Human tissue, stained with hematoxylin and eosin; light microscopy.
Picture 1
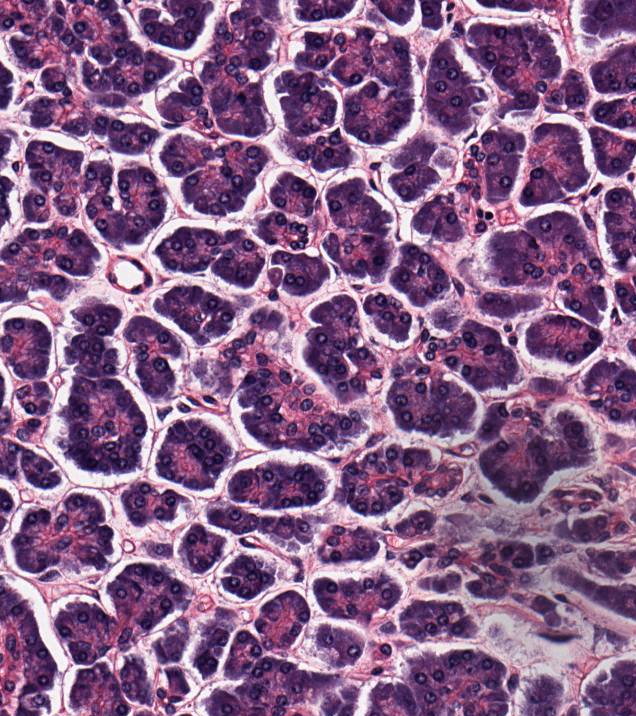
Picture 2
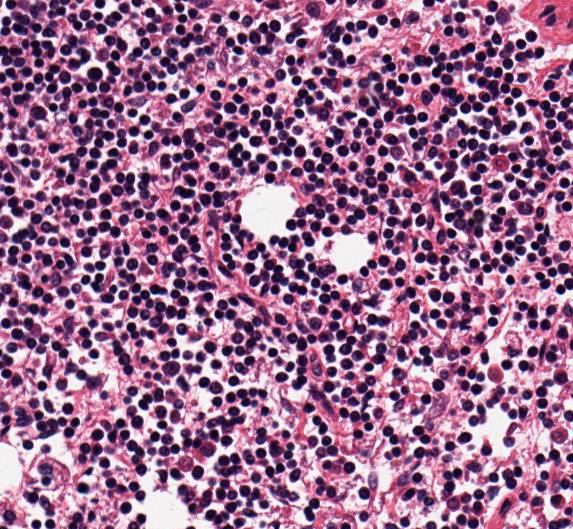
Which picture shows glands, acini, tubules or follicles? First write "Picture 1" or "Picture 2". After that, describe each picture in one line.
Picture 1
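Picture 1: The acinar cells are pyramidal, with their round nuclei set near the base at the outer edge of each acinus.
Picture 2: No epithelium or glands are present anywhere in the field.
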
